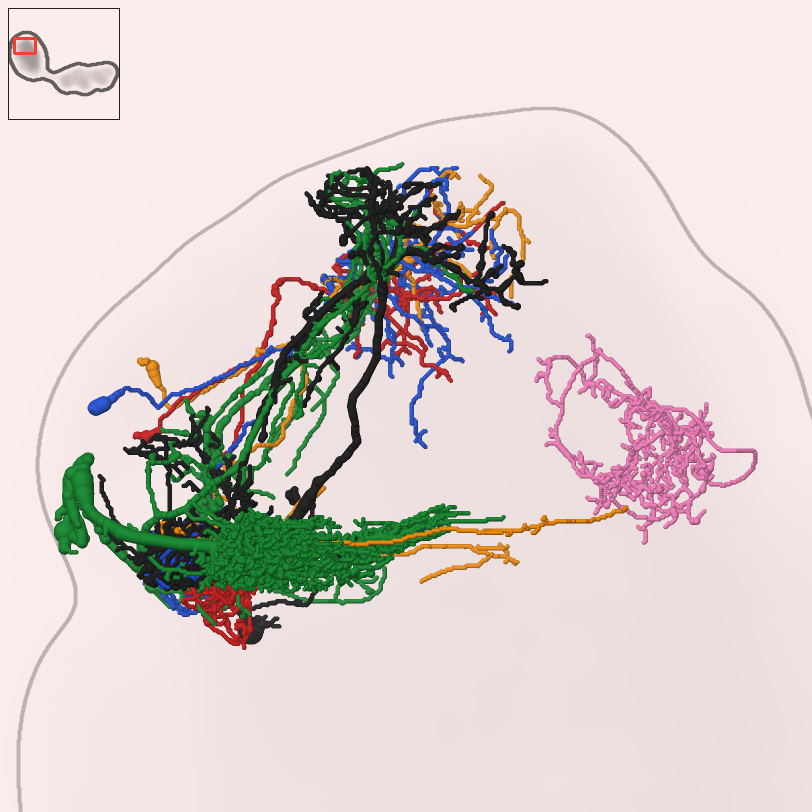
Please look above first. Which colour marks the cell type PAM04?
red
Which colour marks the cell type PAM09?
orange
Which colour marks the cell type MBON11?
green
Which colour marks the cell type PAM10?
blue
